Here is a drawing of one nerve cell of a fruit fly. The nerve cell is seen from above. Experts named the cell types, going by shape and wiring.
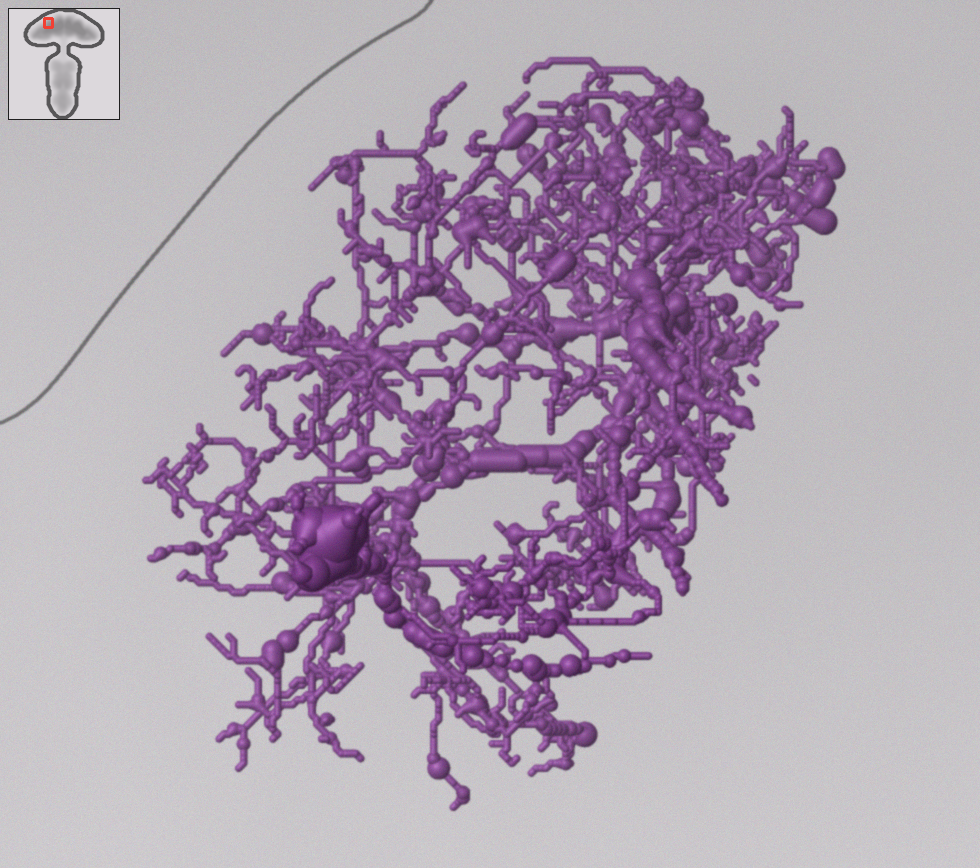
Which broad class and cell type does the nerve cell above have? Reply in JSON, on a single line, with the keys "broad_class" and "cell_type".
{"broad_class": "central-brain intrinsic neuron", "cell_type": "AVLP018"}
